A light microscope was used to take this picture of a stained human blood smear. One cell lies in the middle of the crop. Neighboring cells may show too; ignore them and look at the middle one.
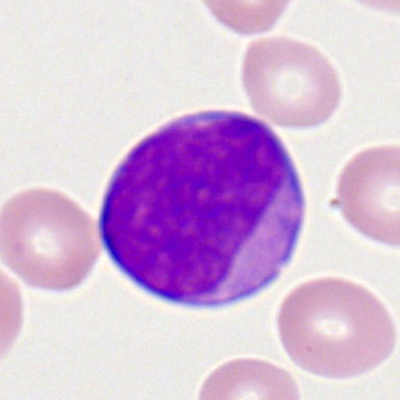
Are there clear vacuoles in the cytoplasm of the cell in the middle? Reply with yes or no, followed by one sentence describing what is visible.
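No. The cytoplasm shows no vacuoles.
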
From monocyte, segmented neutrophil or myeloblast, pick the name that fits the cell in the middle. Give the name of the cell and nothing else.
myeloblast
